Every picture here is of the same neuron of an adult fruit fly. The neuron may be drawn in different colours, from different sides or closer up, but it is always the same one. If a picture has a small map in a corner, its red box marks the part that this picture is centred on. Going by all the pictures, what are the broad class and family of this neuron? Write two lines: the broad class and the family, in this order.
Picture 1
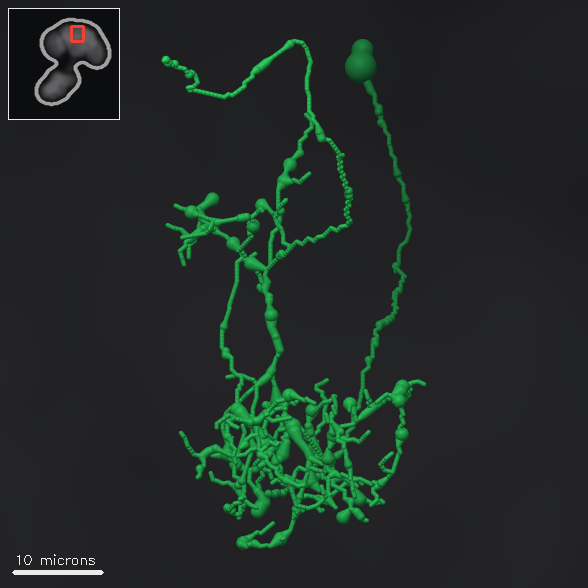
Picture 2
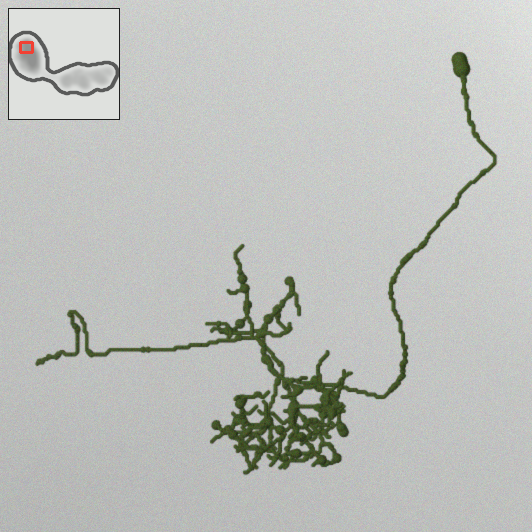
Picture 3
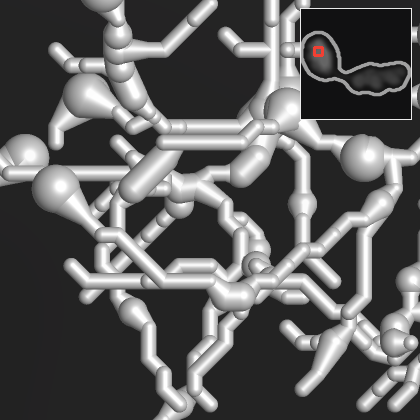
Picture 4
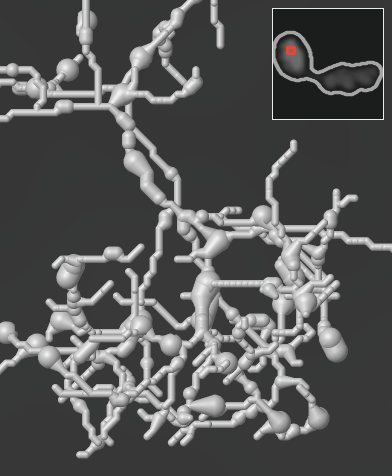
central-brain intrinsic neuron
class CX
